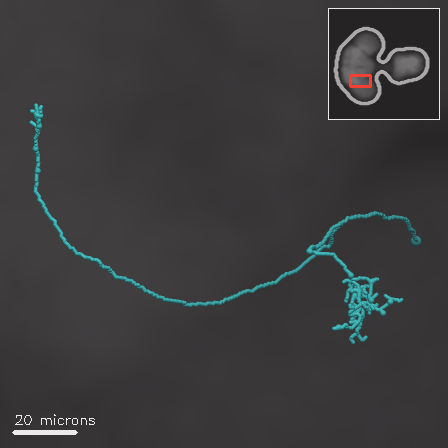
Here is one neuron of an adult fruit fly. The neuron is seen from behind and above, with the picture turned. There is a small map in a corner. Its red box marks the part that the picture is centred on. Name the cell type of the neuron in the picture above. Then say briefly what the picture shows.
It is of cell type LC30. This is a visual projection neuron. Its cell body lies on the right of the picture. By the scale bar it is about 130 microns wide in this view.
